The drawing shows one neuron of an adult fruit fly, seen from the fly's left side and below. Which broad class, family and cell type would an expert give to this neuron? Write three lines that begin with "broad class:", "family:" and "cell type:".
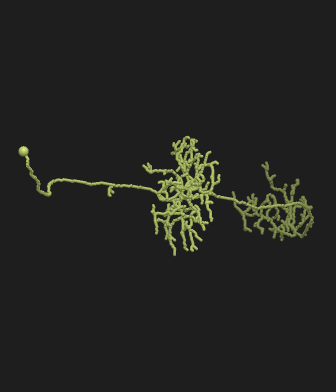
broad class: optic-lobe intrinsic neuron
family: Tm
cell type: Tm32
